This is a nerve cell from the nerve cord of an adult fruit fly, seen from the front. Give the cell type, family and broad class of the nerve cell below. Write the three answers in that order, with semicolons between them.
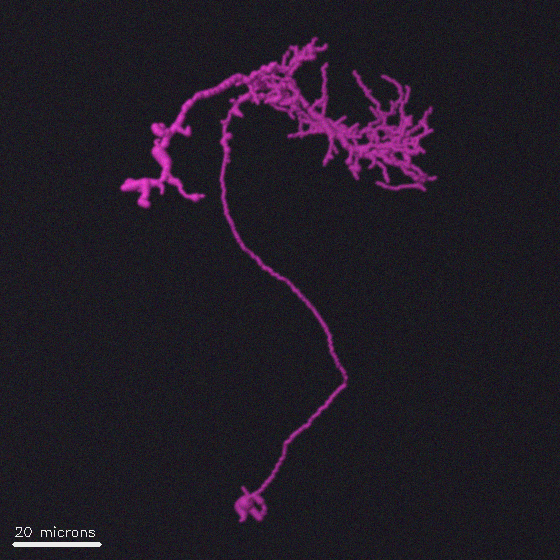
IN03B060; hemilineage 03B; nerve-cord intrinsic neuron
